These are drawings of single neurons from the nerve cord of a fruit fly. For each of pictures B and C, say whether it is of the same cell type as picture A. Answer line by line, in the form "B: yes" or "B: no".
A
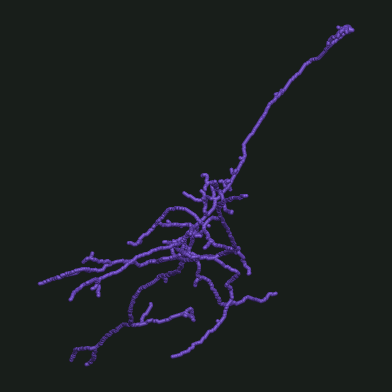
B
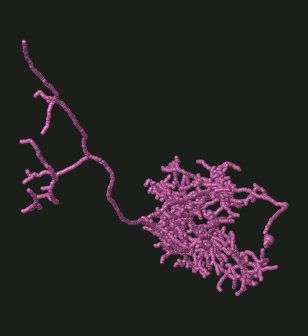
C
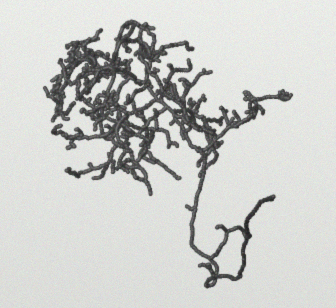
B: no
C: no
